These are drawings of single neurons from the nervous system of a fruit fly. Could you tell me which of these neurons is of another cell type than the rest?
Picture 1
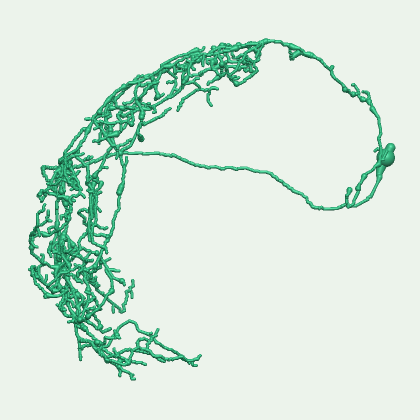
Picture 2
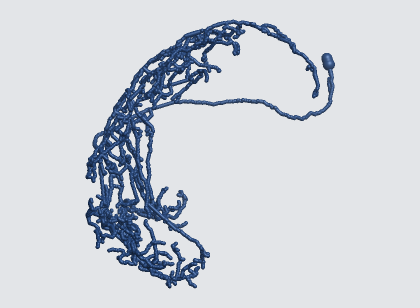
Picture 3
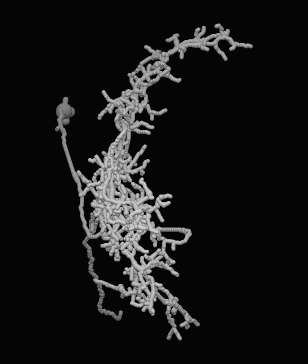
Picture 3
